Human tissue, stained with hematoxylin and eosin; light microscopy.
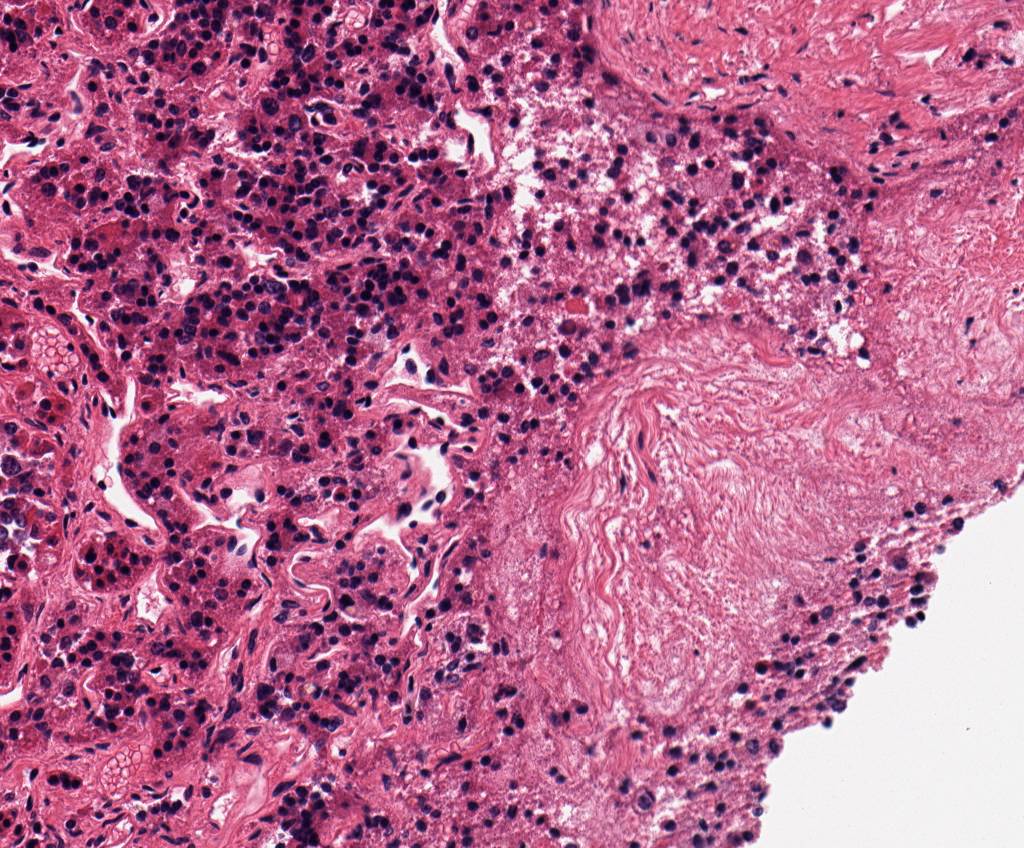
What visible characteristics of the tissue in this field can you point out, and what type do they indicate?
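The left side is crowded with cells with small, round, dark nuclei; many have eosinophilic cytoplasm, some deep red. Along the left edge are small clusters of cells with pale, finely bubbly cytoplasm. Just right of centre, pale pink fibres run in wavy, curving bundles. It's pituitary.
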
